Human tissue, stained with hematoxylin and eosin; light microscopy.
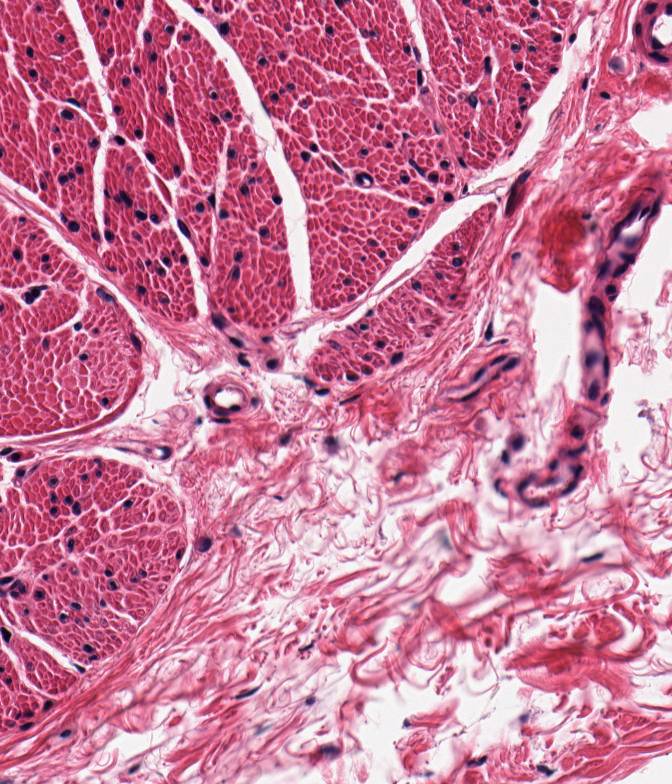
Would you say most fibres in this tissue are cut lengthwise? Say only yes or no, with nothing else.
No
